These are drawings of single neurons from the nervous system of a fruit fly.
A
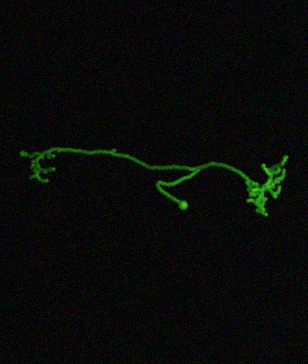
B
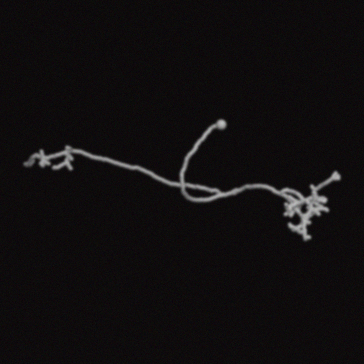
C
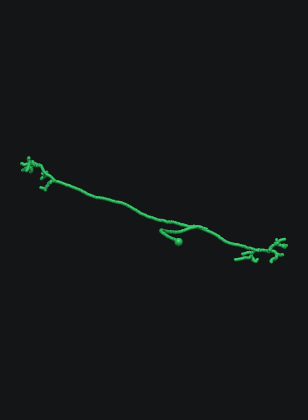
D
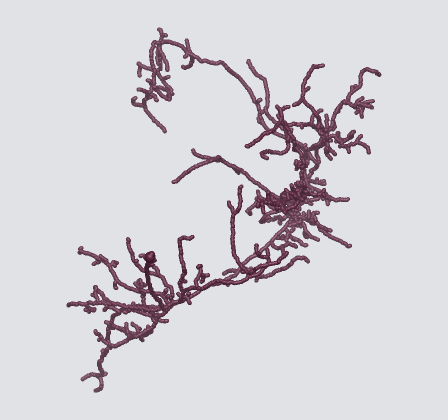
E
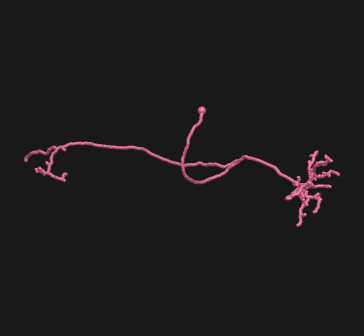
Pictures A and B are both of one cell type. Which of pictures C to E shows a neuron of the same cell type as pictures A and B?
Picture E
